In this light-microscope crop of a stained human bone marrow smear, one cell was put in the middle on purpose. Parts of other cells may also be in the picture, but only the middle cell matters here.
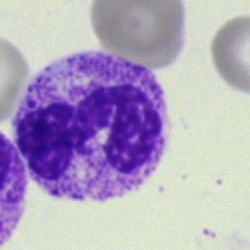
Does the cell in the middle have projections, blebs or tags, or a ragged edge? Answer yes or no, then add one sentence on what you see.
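No. The cell outline is round and smooth.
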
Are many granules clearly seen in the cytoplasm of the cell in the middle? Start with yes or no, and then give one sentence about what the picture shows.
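Yes. Numerous purple granules are scattered throughout the cytoplasm.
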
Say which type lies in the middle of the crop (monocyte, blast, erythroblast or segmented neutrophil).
segmented neutrophil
